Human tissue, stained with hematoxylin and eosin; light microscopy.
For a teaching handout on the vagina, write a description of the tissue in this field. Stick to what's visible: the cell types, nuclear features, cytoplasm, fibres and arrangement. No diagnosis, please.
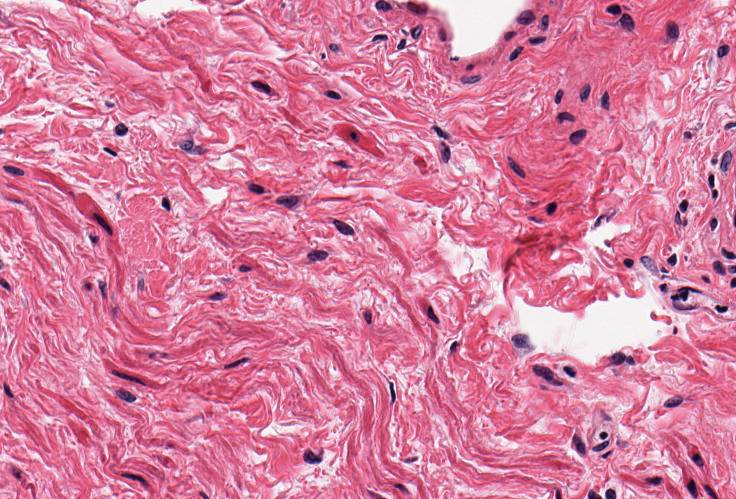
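So the cells here are sparse fibroblasts, sitting singly between collagen bundles. Their nuclei are dark purple, spindle-shaped or oval, and you won't see distinct cytoplasm standing apart from the collagen. The nuclei sit somewhat closer together on the right side than the left.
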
